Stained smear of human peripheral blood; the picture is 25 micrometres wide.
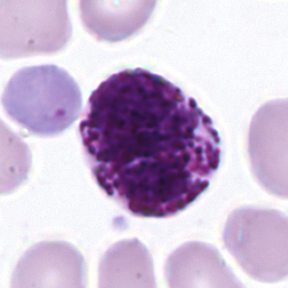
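Basophil, the nucleated cell at the centre of a stained human peripheral blood smear. Coarse dark purple granules pack the cell and lie over the nucleus, so its shape cannot be made out. Toward the edge of the cell, the granules appear as separate round dots. A little pale cytoplasm shows between them, mostly at the right edge.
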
